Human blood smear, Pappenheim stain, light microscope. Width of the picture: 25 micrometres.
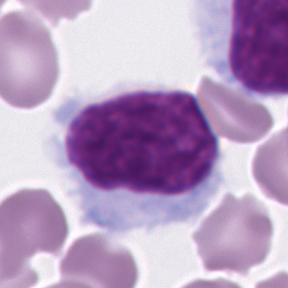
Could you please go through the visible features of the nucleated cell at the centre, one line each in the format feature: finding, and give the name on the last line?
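Border: ragged, with fine hair-like projections
Chromatin: finely mottled, not in coarse blocks
Nucleoli: none distinct
Granules: none in the cytoplasm
Name: hairy cell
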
